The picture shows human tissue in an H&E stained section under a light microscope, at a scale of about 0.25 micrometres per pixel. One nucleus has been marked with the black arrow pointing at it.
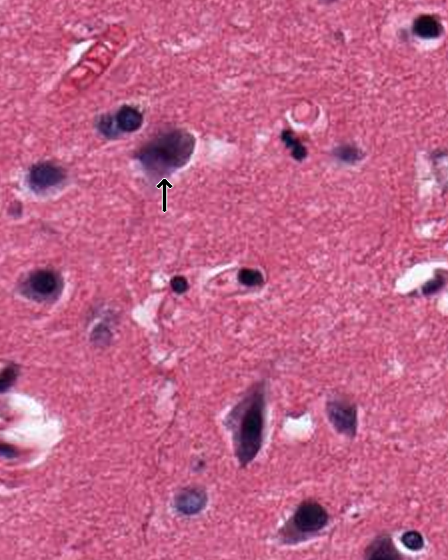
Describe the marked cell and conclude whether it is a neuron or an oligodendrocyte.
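The cell body has an angular, roughly triangular outline. The whole cell body is stained a dusky purple, and no separate nucleus stands out clearly from the cytoplasm. A narrow clear, pale space rims the cell, widest along its right side. A smaller cell with a dark, rounded nucleus lies just above and to the left of it, almost touching it. It is a neuron.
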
